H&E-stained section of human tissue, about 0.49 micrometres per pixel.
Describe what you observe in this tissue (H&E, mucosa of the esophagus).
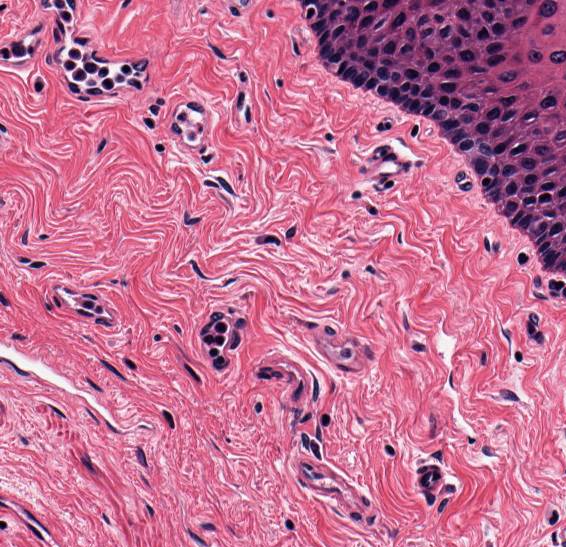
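Epithelium in upper right corner; fibrous stroma elsewhere. Epithelium stratified, basal row of crowded dark nuclei against the stroma. Interface diagonal, gently undulating, no deep downgrowths. Between collagen bundles: sparse, slender, spindle-shaped nuclei, scattered.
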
